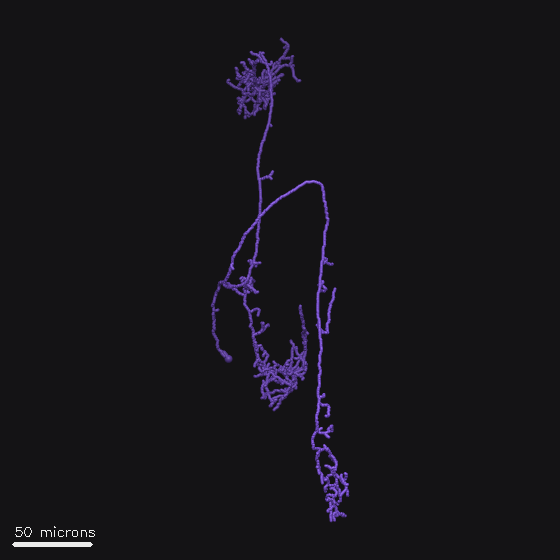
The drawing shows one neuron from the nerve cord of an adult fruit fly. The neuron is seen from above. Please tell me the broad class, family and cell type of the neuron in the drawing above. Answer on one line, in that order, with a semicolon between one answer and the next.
nerve-cord intrinsic neuron; hemilineage 14B; IN14B008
